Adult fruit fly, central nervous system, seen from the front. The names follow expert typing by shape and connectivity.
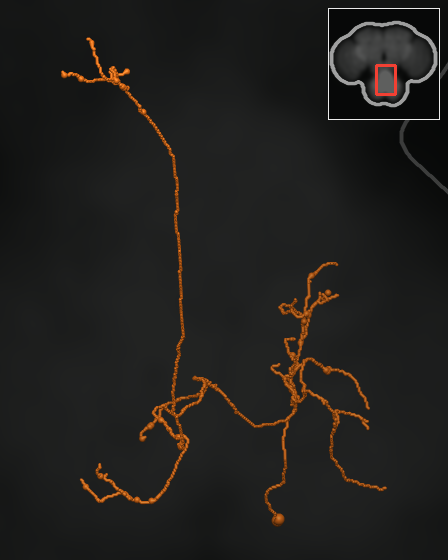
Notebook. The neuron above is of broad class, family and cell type: ascending neuron; hemilineage 10B; AN10B037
